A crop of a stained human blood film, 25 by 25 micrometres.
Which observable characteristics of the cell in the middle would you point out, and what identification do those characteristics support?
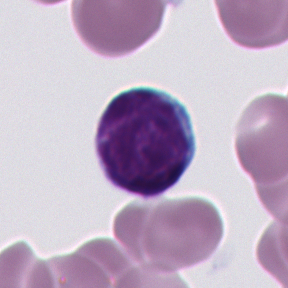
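Outline round and smooth. The nucleus is round, without indentation, measures about 9 by 8 micrometres and fills almost the whole cell. Its chromatin is dark purple and coarsely clumped. The cell is a typical lymphocyte.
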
